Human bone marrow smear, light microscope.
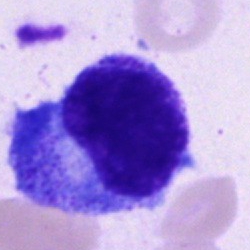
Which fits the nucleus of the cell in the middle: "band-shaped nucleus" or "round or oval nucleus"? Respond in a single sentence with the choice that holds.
Round or oval in outline, the nucleus forms a single compact mass.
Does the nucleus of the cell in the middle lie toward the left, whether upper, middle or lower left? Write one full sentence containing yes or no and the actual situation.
No, the nucleus is not toward the left; it lies toward the right.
